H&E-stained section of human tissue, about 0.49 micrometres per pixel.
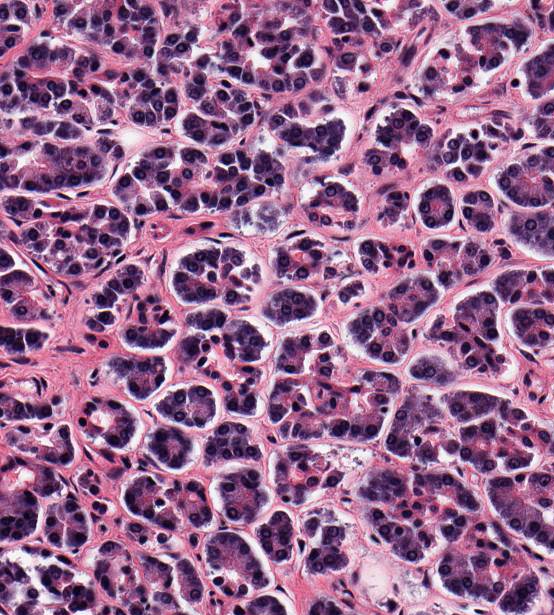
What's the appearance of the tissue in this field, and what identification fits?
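Closely packed small rounded nests of epithelial cells fill the entire field. Thin strands of pink fibrous stroma pass between the nests, outlining each one. In many nests the cells are arranged as small acini around tiny lumens. The cytoplasm is moderate in amount, granular and purple-pink. The tissue is pancreas.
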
